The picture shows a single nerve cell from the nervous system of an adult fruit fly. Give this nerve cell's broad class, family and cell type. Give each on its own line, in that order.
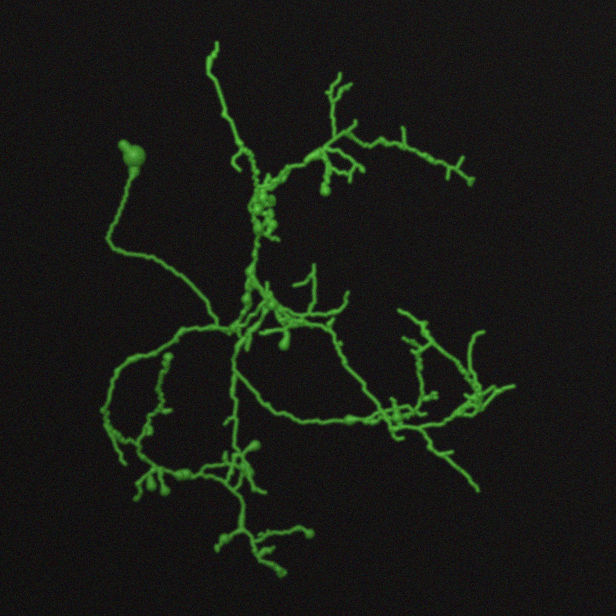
central-brain intrinsic neuron
hemilineage TRdl_b
VES093_b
